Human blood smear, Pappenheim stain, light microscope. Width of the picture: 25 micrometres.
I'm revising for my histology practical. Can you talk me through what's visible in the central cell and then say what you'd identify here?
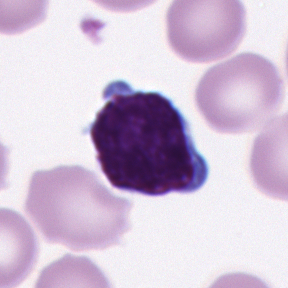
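Looking first at the nucleus, I see a single unlobed mass with a slightly angular outline, taking up about 80% of the cell's area. The chromatin in it is dark purple and coarsely clumped. Turning to the cytoplasm, I find no granules in it, and a small rounded bulge of blue cytoplasm projects from the upper left of the cell. What I am looking at is a typical lymphocyte.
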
